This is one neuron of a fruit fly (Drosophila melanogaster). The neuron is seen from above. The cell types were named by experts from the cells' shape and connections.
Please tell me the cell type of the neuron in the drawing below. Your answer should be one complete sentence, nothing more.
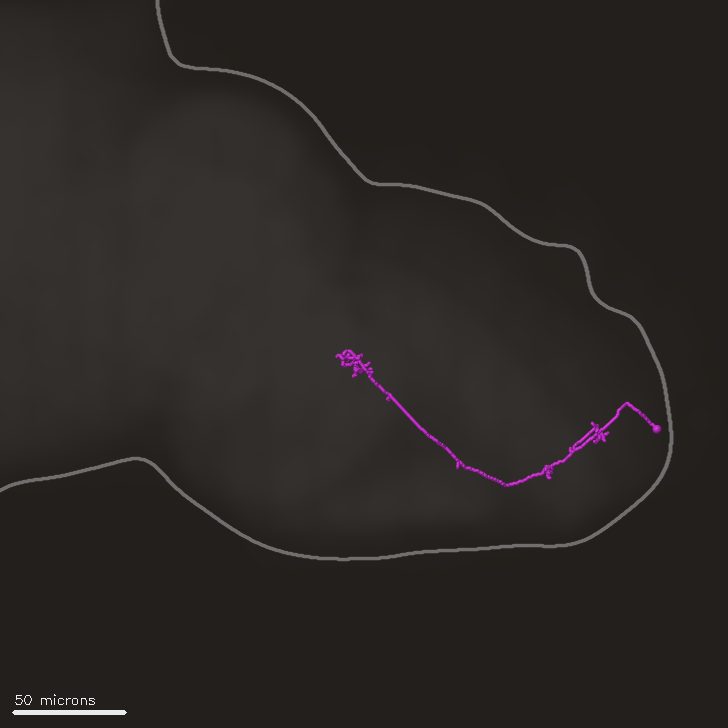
The cell type for the neuron is Tm5Y.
